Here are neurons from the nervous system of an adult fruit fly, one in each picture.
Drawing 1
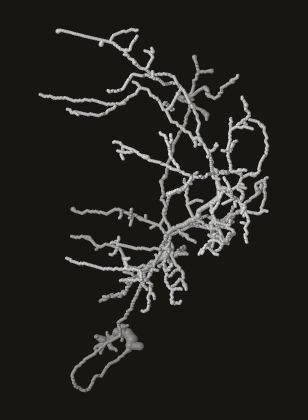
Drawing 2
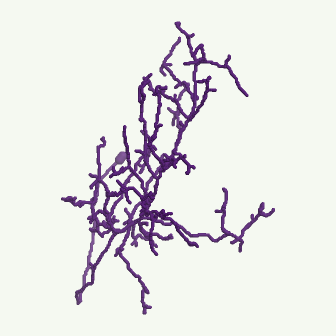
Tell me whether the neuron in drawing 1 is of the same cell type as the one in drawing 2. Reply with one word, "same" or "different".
same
